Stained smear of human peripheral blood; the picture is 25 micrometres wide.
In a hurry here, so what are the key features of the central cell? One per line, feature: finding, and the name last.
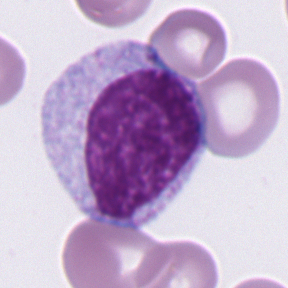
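Chromatin: clumped, paler gaps between darker patches
Cytoplasm: pale grey-blue, widest zone on the left
Granules: fine, dust-like, pinkish-purple
Diameter: about 15 micrometres
Nuclear area: about 60% of the cell
Nuclear position: toward the right
Identity: myelocyte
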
